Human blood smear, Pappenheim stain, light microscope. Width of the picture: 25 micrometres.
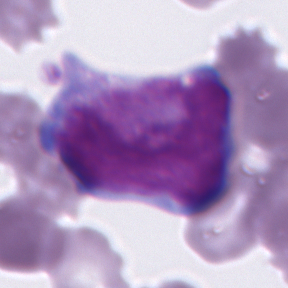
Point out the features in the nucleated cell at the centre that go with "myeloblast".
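It's a myeloblast, and the nucleus filling most of the cell fits that.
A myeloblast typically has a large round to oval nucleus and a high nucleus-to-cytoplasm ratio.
The thin rim of cytoplasm here, mostly along the left and lower edges, goes with that.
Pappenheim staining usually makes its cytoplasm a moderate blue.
This rim is pale blue, a less close match. Otherwise, the outline is angular and roughly four-sided rather than round, with a small knob projecting from the upper-left corner.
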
